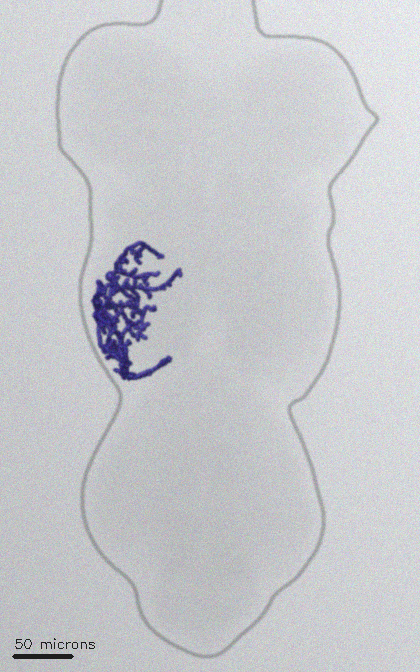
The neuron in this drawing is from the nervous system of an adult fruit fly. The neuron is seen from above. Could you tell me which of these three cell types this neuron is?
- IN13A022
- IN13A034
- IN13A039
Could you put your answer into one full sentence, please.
Of the cell type IN13A039 is this neuron.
